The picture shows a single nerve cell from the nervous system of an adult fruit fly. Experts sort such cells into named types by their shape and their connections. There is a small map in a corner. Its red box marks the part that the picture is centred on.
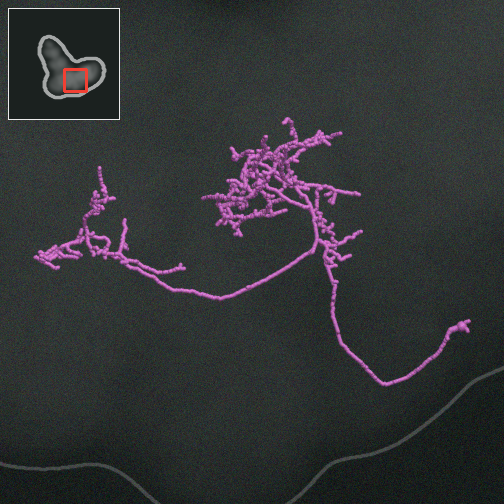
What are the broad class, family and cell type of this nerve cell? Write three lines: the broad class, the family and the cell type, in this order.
central-brain intrinsic neuron
hemilineage MX7
GNG358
